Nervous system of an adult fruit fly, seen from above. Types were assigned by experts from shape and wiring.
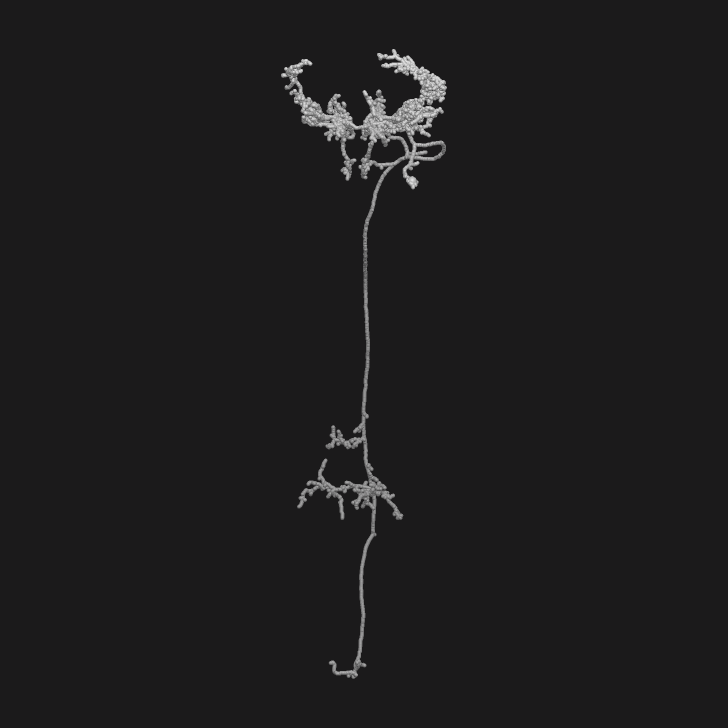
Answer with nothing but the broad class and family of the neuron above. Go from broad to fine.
descending neuron; pIP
